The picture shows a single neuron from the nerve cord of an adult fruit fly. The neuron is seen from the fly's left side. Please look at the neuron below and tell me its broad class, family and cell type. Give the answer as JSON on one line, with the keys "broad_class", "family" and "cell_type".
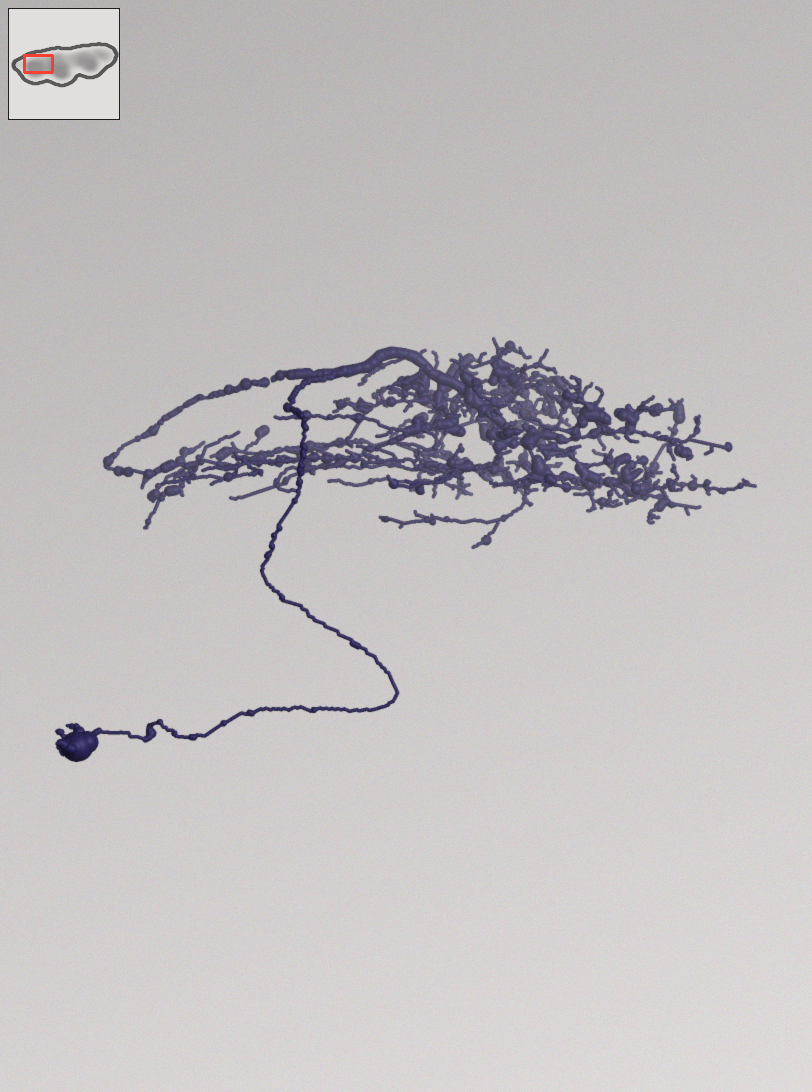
{"broad_class": "nerve-cord intrinsic neuron", "family": "hemilineage 02A", "cell_type": "IN02A019"}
